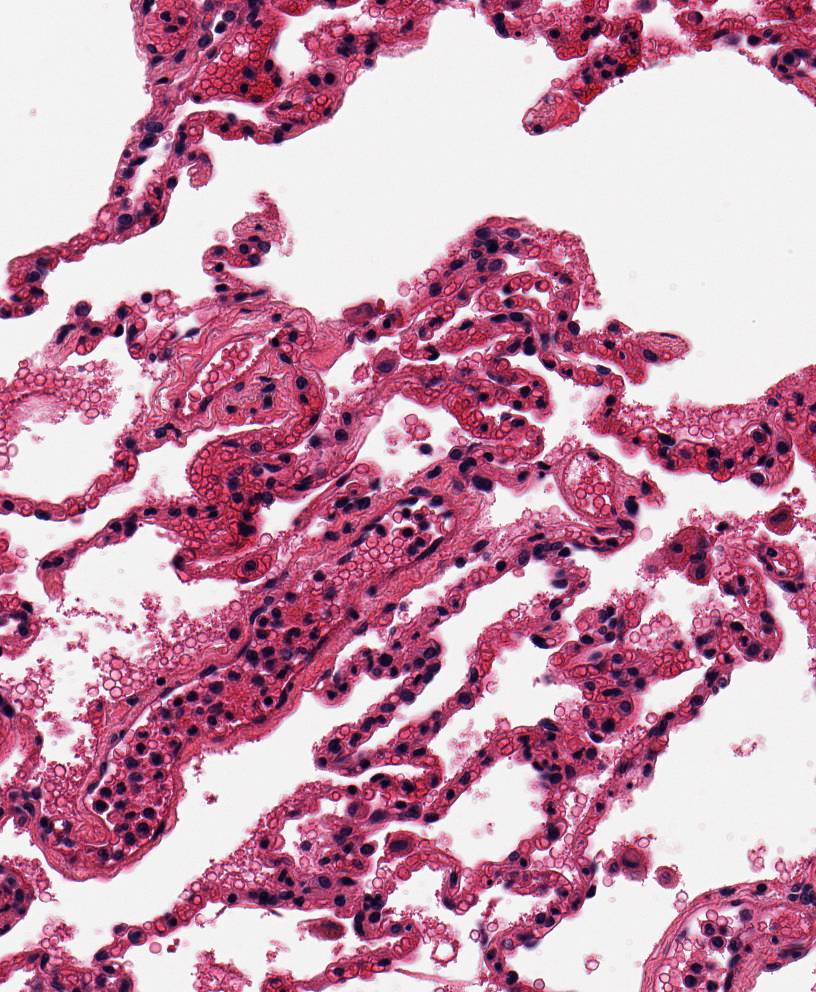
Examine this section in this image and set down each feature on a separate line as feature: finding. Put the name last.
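Capillaries: distended, tightly packed with red blood cells, in the thin walls
Spaces: mostly clear white, just scattered red cells, no pink fluid
Nuclei: small, dark, round to oval, in the walls
Absent: glands, cartilage, smooth-muscle bundles
Name: lung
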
